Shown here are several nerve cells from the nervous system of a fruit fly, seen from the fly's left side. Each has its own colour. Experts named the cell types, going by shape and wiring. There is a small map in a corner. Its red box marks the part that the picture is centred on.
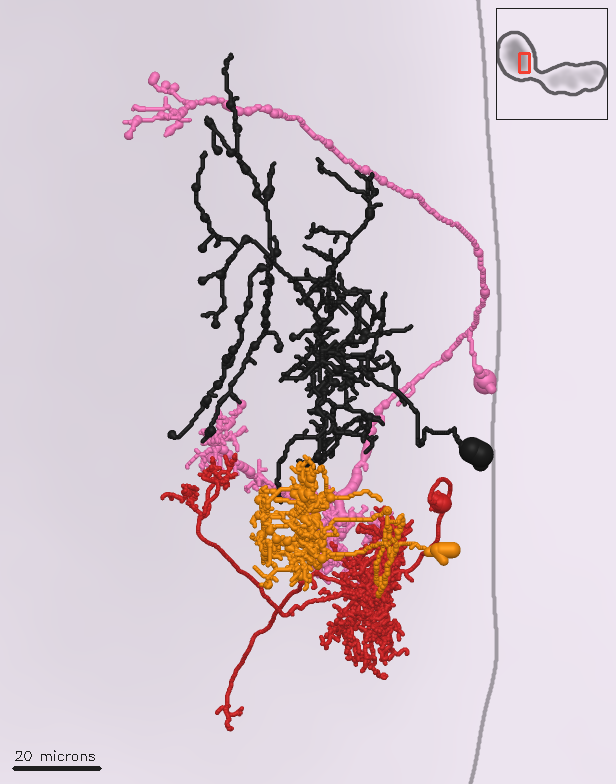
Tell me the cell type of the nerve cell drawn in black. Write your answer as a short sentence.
The cell type is Tlp11.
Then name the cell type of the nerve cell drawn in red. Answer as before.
The cell type is Tlp13.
